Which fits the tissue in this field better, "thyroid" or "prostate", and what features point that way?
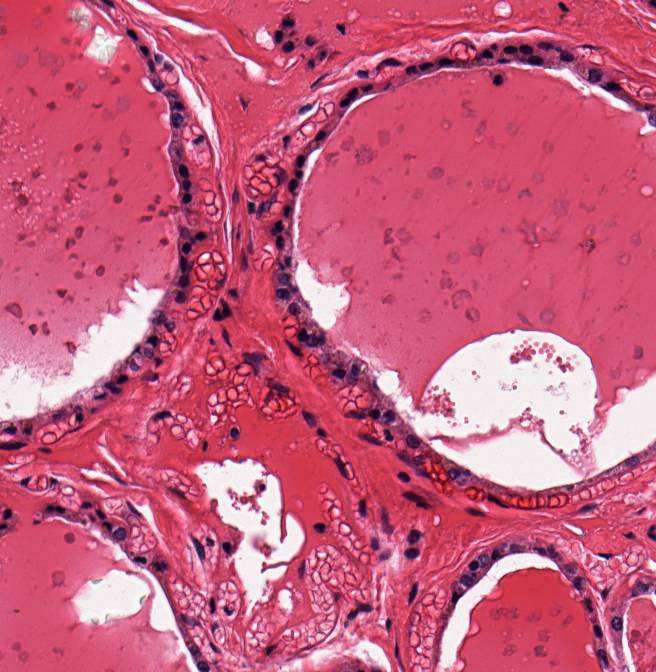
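I'd call this thyroid. What decides it: large rounded spaces of pink material fill most of the field, with only narrow bands of tissue between them.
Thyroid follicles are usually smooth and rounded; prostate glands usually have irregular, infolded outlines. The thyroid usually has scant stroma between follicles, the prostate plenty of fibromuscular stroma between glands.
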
